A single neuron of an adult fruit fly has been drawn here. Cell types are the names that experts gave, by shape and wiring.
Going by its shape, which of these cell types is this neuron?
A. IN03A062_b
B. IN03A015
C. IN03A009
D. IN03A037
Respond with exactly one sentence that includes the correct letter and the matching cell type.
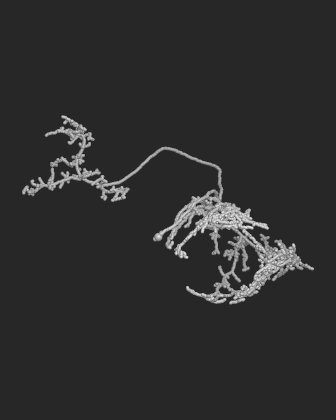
It is option C, IN03A009, that gives the cell type of the neuron.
